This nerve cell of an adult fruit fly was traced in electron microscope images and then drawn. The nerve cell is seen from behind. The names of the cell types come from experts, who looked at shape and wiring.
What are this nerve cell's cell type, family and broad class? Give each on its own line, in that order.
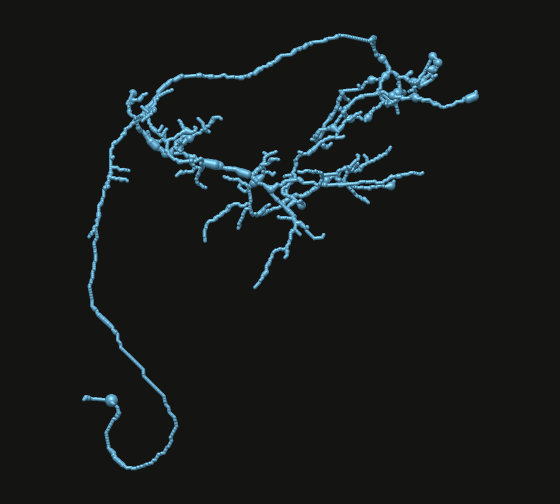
LHAV3b2_b
hemilineage LHa3
central-brain intrinsic neuron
